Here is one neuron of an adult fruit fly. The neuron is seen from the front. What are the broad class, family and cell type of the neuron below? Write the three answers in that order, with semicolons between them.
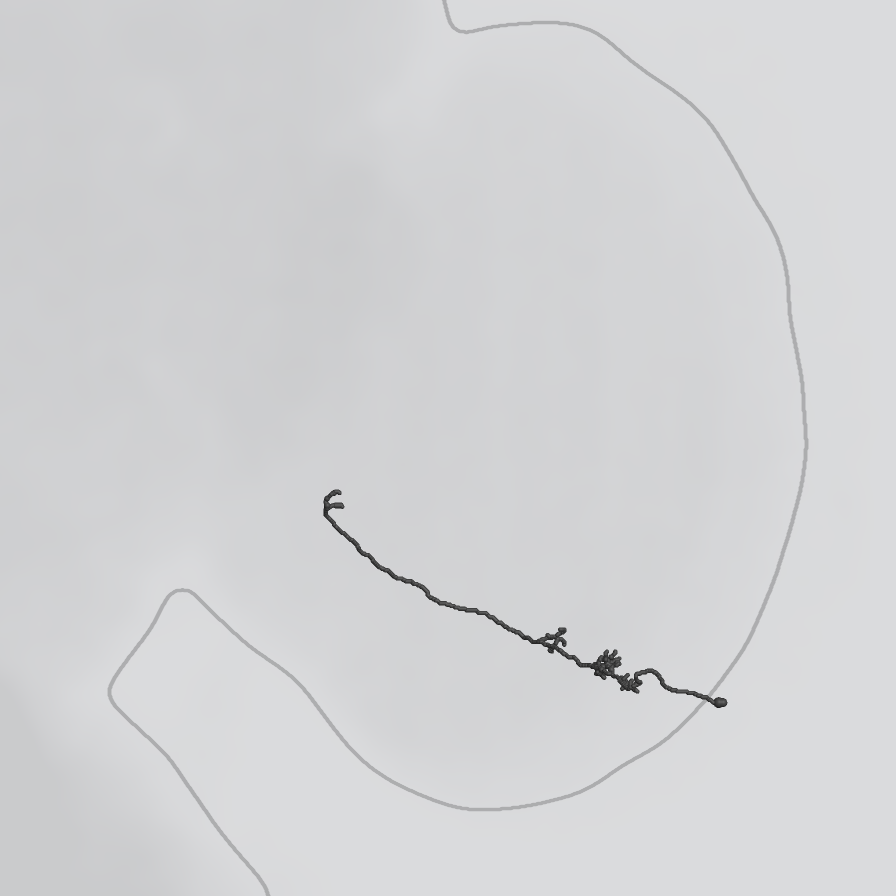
optic-lobe intrinsic neuron; Tm; Tm20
